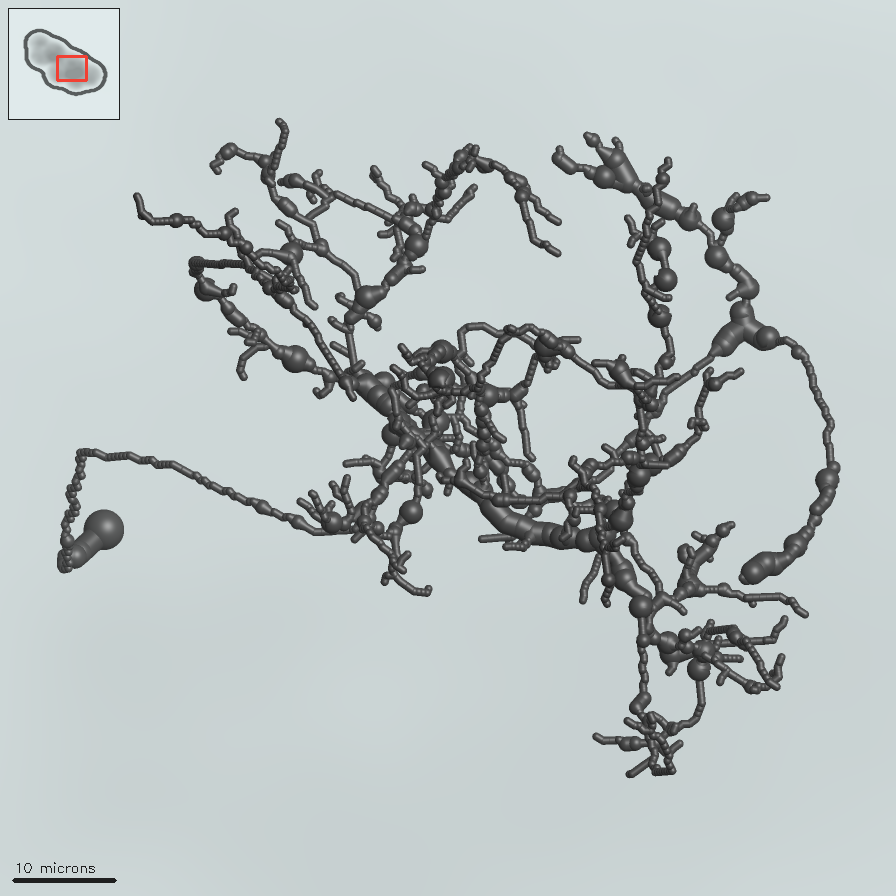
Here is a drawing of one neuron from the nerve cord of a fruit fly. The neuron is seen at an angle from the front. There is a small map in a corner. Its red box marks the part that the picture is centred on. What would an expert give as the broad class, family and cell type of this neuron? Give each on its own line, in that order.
nerve-cord intrinsic neuron
hemilineage 20A.22A
IN20A.22A024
